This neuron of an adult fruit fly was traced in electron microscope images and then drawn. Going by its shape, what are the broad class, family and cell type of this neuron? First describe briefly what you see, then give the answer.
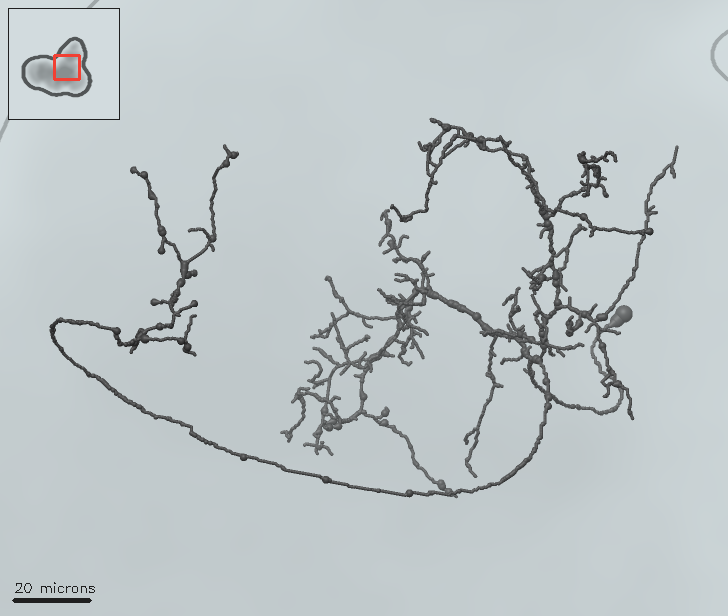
The cell body can be seen on the right of the picture. By the scale bar it is about 170 microns wide in this view. It is a nerve-cord intrinsic neuron. Its family is hemilineage 01A. It is of cell type IN01A053.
